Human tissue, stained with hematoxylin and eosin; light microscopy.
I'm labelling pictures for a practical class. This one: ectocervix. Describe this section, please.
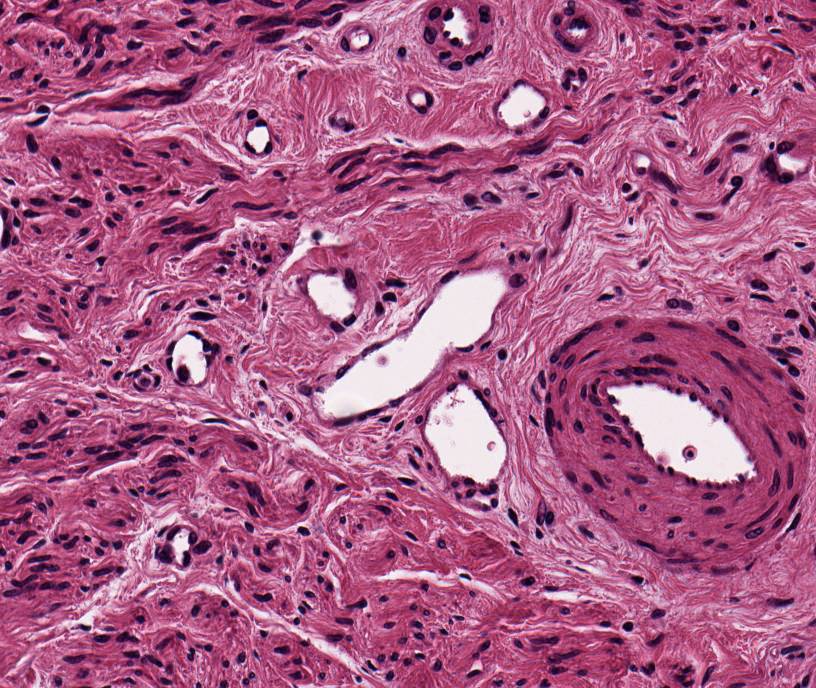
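Interlacing bundles of spindle-shaped cells with pink cytoplasm fill most of the field, running in several different directions. Nuclei elongated, dark-staining. Right: thick-walled muscular vessel, concentric smooth muscle layers around an oval lumen. Top: several small vessels, round lumens lined by plump endothelial nuclei.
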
